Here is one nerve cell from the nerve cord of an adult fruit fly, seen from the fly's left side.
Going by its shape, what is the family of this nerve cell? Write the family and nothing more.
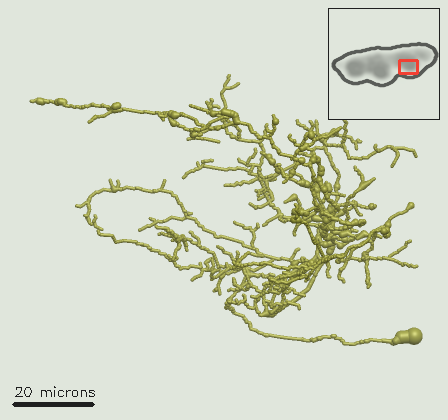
hemilineage 13B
